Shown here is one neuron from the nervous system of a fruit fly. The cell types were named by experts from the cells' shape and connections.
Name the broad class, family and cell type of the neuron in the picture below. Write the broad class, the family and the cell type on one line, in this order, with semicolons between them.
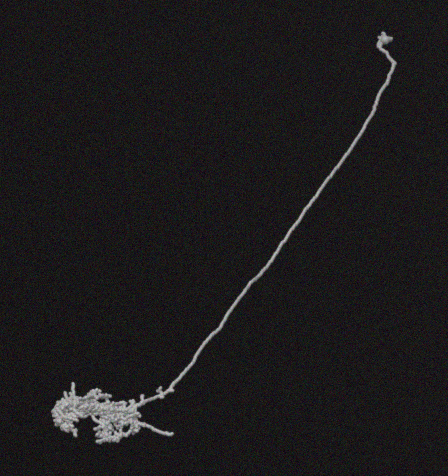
ascending neuron; hemilineage 27X; AN27X022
